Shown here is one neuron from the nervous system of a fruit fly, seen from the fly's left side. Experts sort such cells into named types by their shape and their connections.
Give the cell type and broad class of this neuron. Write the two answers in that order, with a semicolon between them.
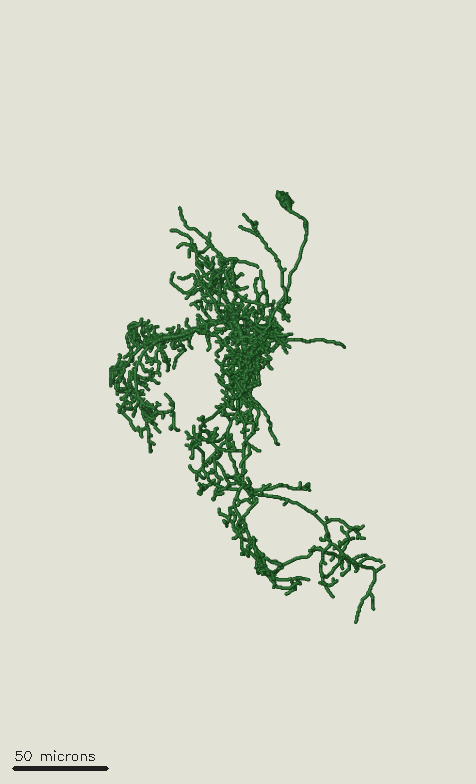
CL248; central-brain intrinsic neuron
